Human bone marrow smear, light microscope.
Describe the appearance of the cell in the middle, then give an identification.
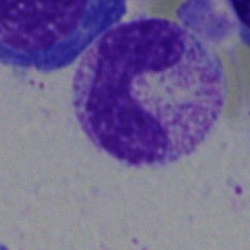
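Notice the nucleus bent into a C-shape, its indentation opening to the right. The chromatin's dense and dark purple, and there are no nucleoli showing. The outline's round and smooth. That's a band neutrophil.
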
